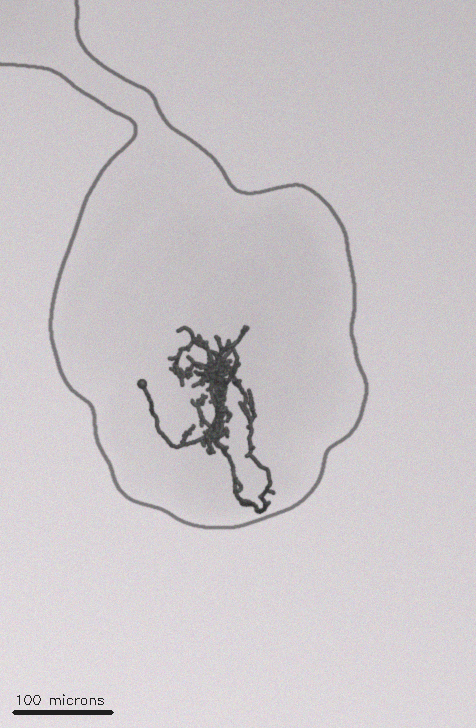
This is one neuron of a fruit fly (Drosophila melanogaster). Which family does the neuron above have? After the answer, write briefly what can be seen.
Its family is hemilineage DM4_dorsal. Its broad class is central-brain intrinsic neuron. From top to bottom in the picture it spans about 190 microns. As drawn here it is taller than it is wide.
